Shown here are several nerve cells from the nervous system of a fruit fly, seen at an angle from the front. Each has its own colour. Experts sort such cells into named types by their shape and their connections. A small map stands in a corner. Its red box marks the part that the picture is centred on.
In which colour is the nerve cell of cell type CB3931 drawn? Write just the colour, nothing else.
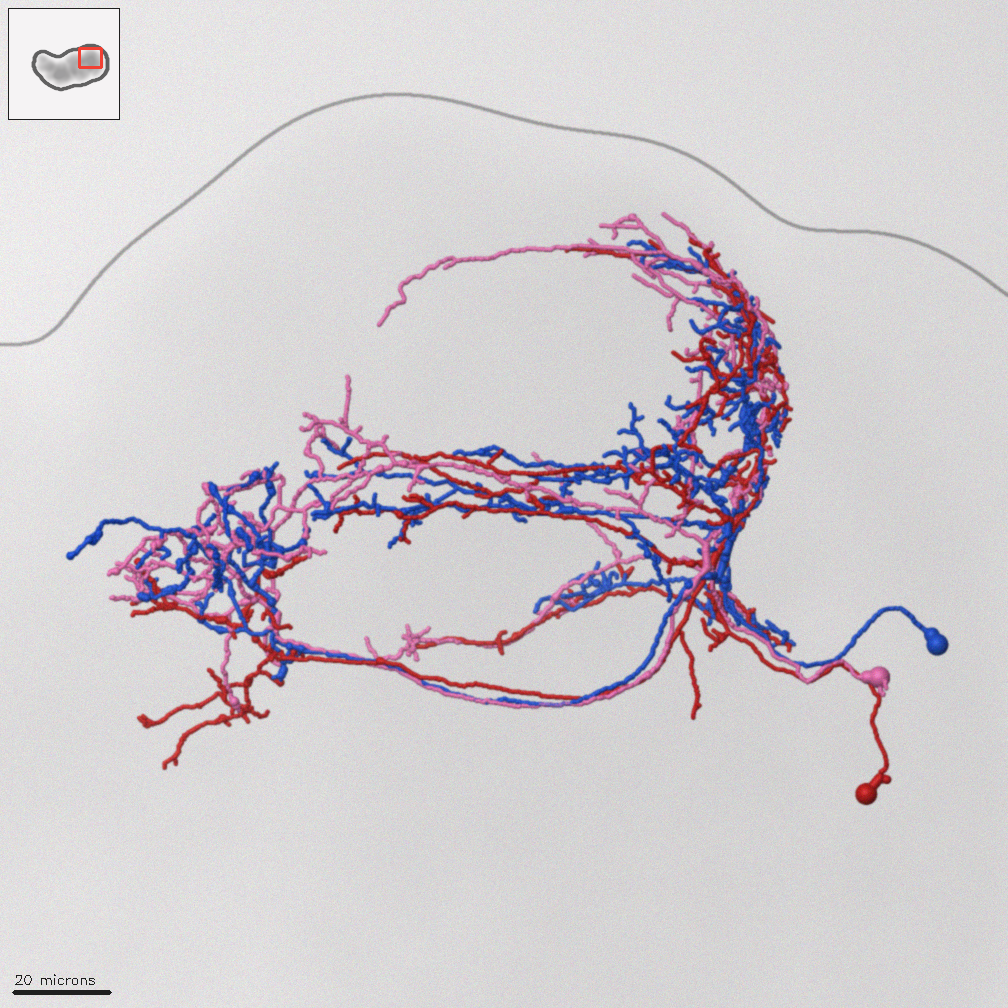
blue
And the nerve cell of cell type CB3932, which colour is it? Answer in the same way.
red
